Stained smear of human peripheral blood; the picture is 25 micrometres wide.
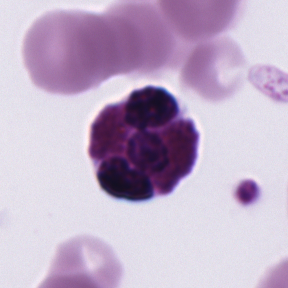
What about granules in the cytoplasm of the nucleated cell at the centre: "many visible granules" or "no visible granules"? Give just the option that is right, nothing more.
Many visible granules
